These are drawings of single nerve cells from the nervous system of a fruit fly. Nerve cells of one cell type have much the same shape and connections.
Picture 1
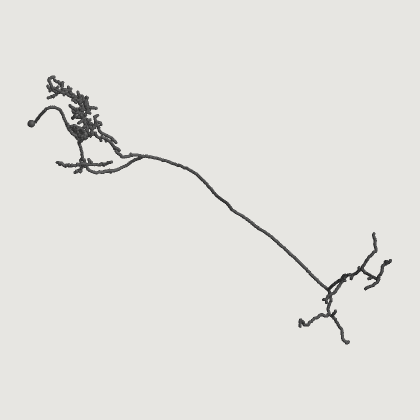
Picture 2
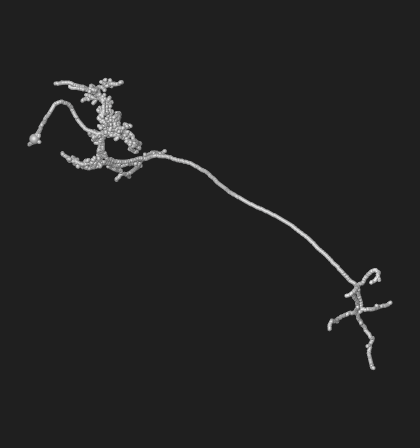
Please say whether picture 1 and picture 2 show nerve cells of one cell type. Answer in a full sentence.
They are of different cell types.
